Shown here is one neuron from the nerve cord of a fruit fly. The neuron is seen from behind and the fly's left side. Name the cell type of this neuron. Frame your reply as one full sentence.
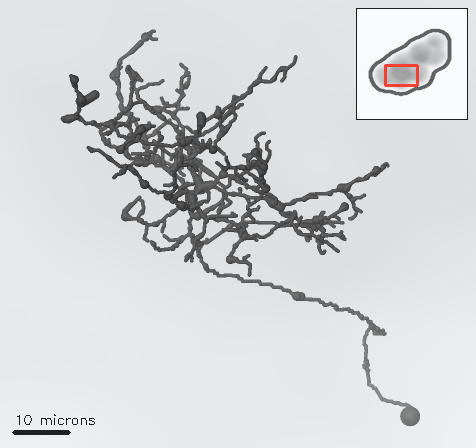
Cell type IN14A079 is what this neuron is.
